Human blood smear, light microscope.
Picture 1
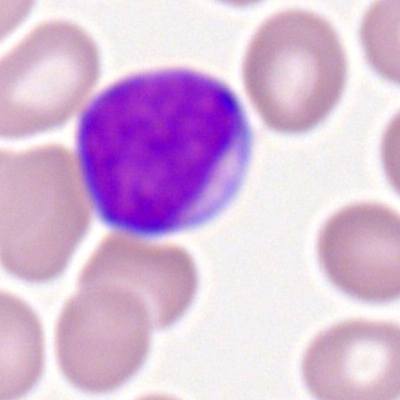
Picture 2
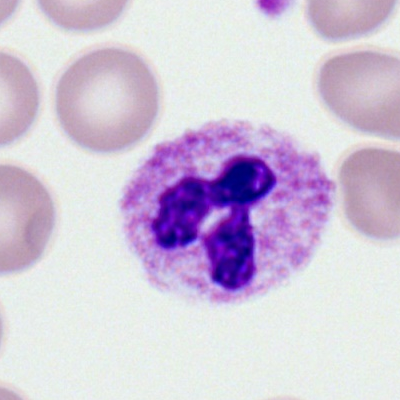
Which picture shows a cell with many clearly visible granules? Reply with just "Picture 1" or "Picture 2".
Picture 2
